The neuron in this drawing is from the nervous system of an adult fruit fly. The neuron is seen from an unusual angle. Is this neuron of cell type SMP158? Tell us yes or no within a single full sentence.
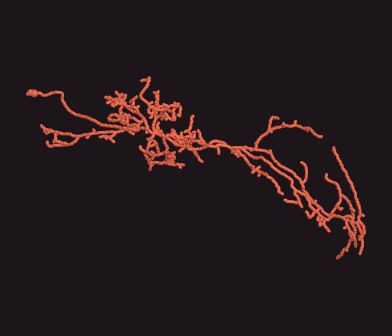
No, type SMP158 does not fit the neuron, which is of another type.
